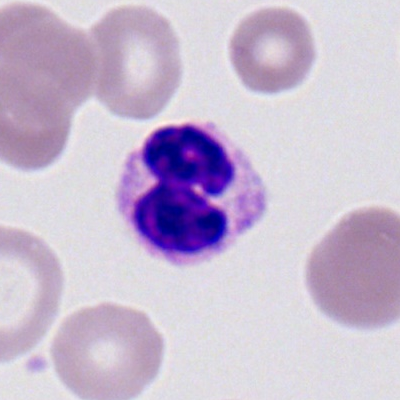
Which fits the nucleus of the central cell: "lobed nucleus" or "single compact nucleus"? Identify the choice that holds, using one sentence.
This cell has a nucleus made up of distinct lobes.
